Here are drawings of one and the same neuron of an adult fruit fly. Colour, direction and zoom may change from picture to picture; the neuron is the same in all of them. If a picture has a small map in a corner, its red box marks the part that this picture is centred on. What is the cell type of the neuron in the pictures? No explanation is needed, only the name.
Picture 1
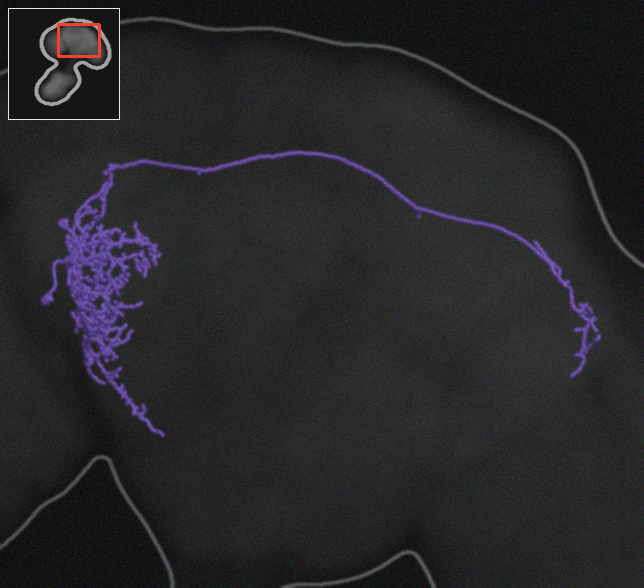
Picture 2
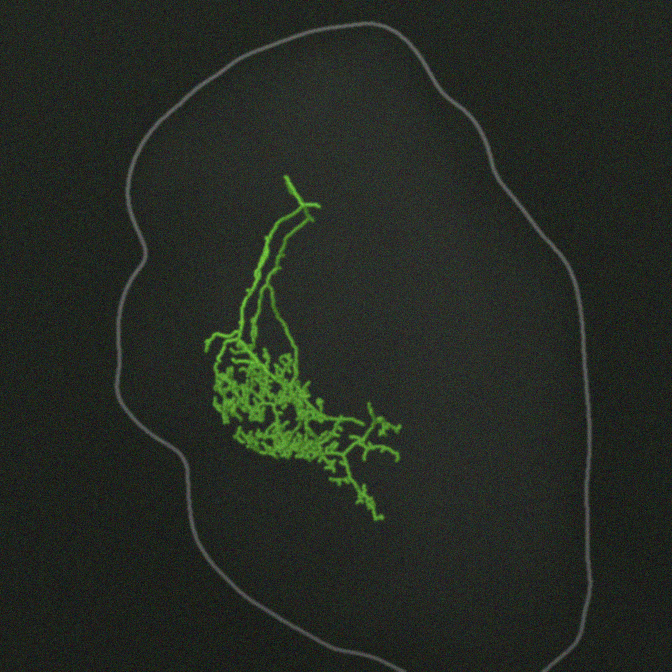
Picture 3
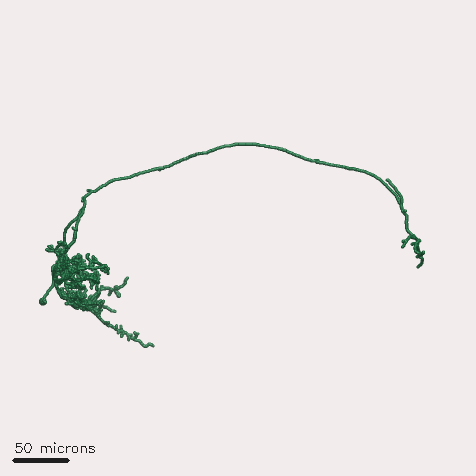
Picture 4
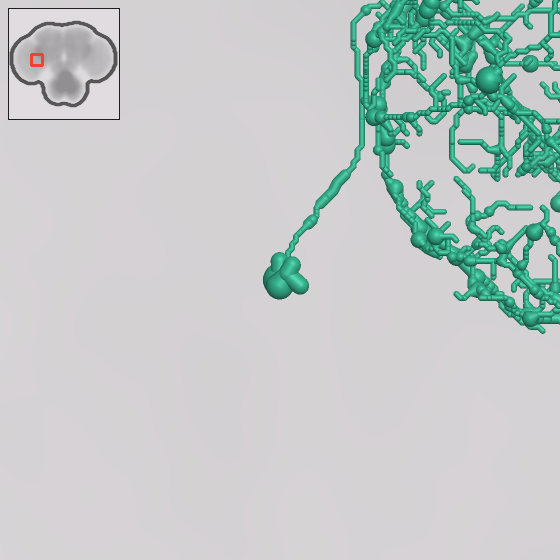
CB1706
